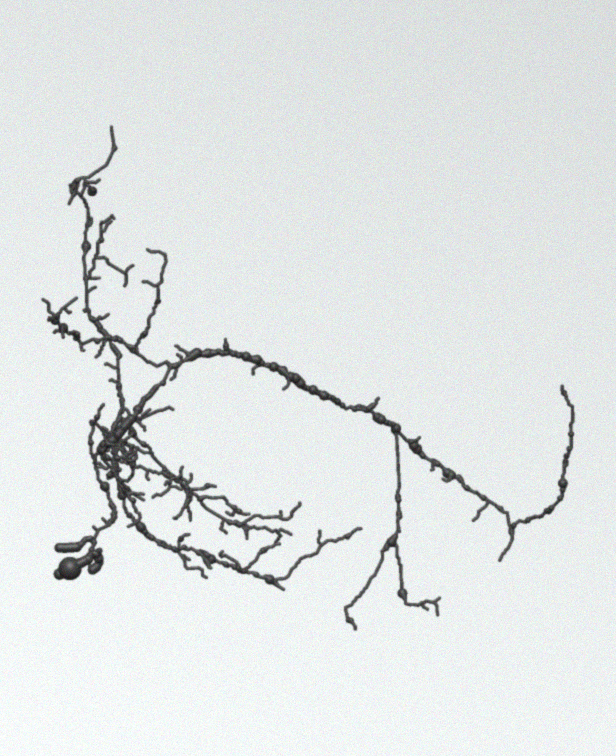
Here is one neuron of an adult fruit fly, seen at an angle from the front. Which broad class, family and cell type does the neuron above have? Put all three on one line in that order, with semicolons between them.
motor neuron of the nerve cord; hemilineage 15B; MNml79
